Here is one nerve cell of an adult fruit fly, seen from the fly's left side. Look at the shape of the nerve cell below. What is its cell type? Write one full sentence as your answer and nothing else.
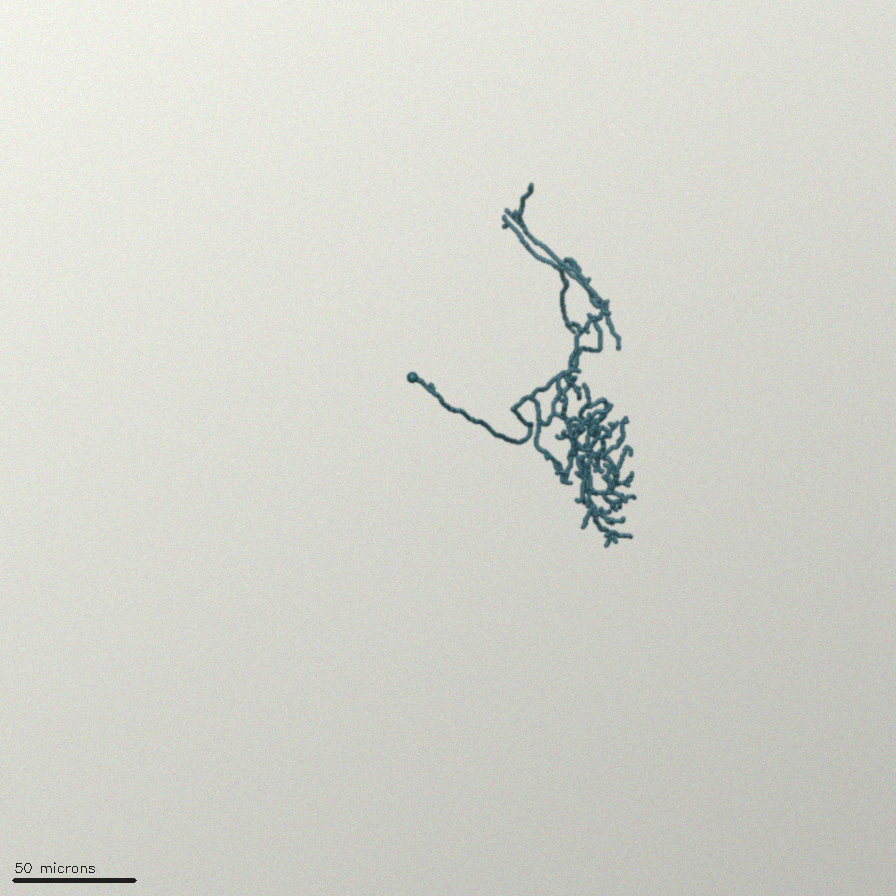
Belonging to the cell type LC34 is this neuron.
